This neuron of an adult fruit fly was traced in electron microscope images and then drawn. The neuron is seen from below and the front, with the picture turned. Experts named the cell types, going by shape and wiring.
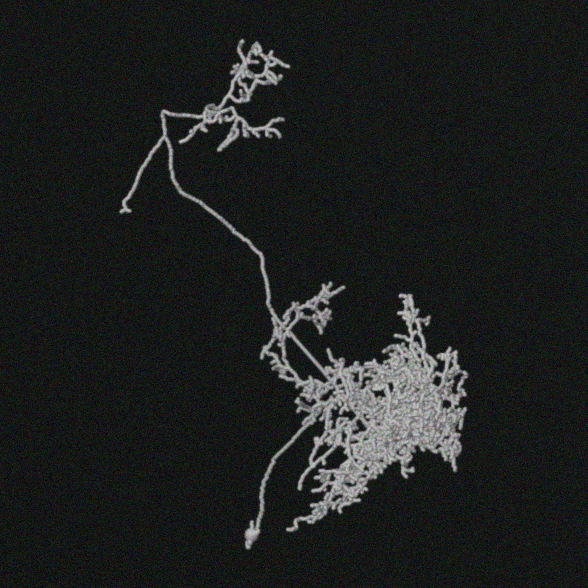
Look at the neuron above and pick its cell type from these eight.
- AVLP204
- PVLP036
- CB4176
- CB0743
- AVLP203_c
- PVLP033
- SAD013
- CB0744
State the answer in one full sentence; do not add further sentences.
A cell of type SAD013 is what this neuron is.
